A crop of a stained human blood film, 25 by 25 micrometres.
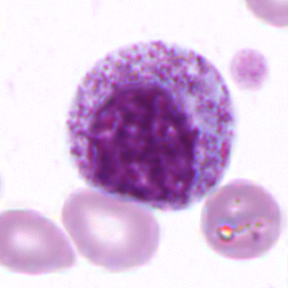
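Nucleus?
Single, unlobed, off-centre toward the lower left.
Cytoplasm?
Crowded with many small purple granules; a paler, less granular area at the upper right beside the nucleus.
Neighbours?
Red cells against the lower edge.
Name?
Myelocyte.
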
